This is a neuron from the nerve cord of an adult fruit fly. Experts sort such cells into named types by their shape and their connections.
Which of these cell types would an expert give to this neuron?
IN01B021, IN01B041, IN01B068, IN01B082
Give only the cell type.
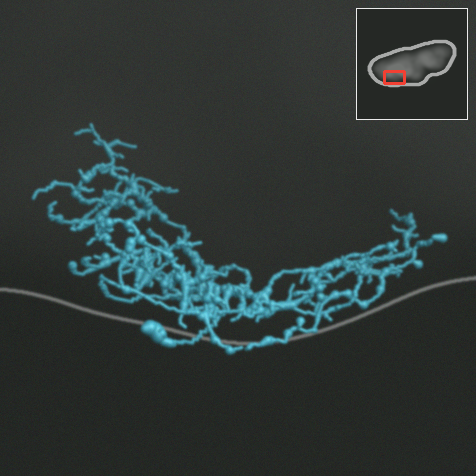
IN01B021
